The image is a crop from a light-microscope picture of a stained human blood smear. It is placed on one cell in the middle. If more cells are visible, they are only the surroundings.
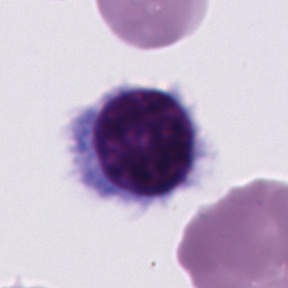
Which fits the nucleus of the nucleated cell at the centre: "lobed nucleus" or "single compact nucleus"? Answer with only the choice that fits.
Single compact nucleus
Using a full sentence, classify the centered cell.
Regarding the central cell, it is a hairy cell.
